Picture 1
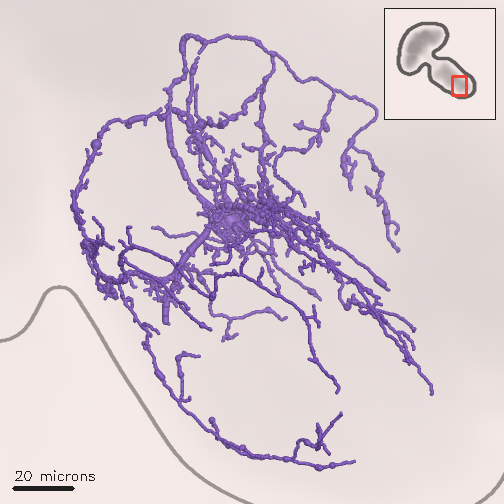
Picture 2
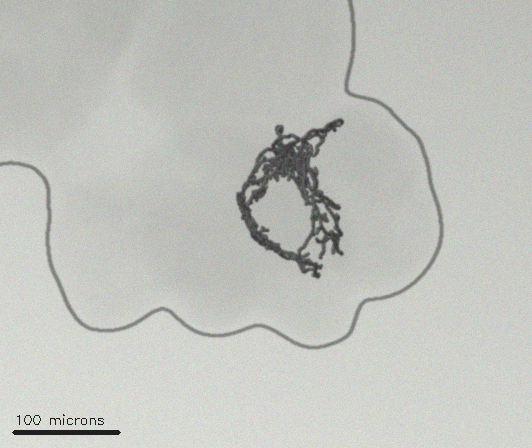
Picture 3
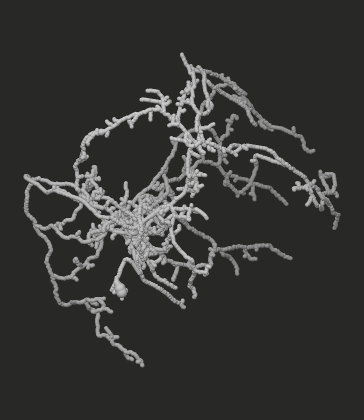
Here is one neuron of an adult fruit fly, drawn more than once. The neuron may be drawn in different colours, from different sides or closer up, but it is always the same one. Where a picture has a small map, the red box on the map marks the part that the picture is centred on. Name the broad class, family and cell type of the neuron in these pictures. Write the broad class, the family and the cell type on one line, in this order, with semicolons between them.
nerve-cord intrinsic neuron; hemilineage 19A; IN19A027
